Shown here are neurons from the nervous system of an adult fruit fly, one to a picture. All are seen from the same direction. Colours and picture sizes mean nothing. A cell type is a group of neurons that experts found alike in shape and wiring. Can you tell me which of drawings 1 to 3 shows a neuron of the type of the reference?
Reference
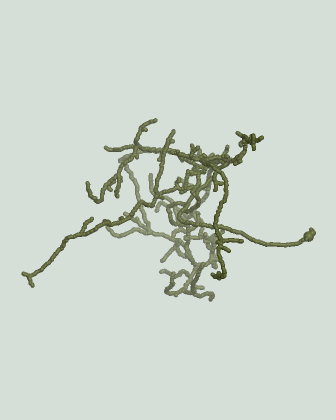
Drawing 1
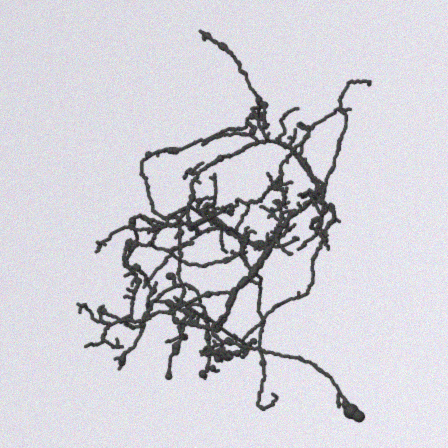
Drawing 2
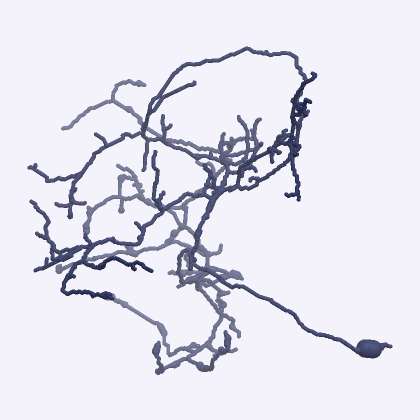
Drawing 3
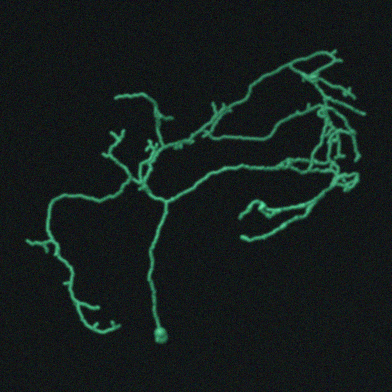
2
